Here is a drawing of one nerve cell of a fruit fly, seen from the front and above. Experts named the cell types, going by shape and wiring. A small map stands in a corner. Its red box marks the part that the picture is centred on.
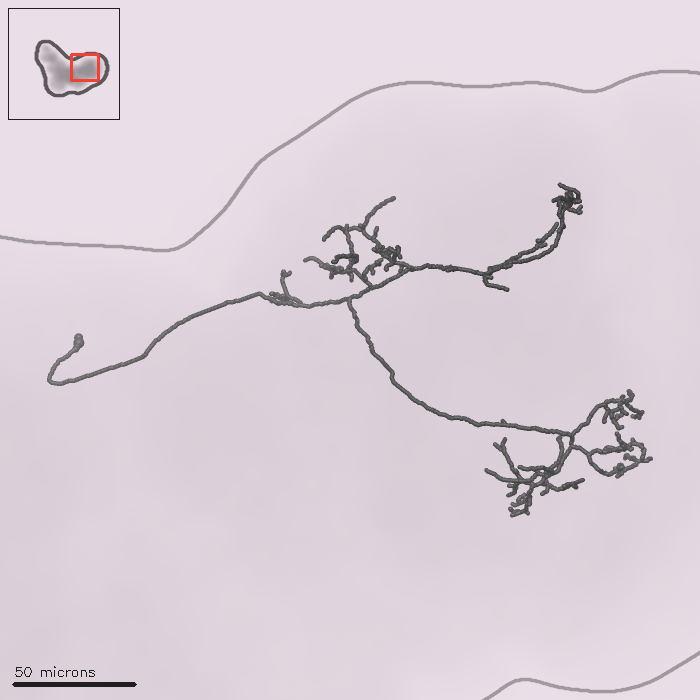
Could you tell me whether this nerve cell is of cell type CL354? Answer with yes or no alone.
no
